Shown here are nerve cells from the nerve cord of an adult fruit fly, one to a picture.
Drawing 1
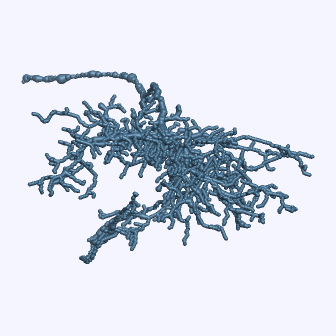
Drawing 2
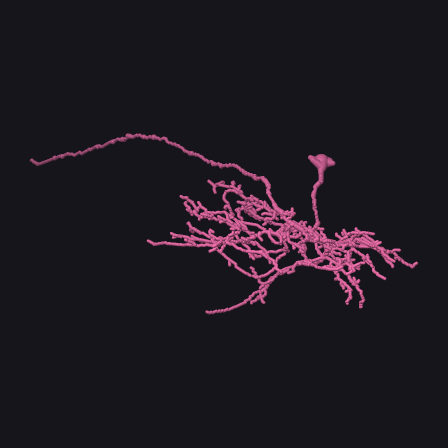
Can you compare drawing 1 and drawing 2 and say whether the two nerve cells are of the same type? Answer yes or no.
no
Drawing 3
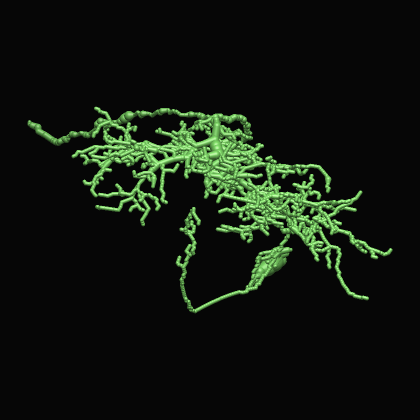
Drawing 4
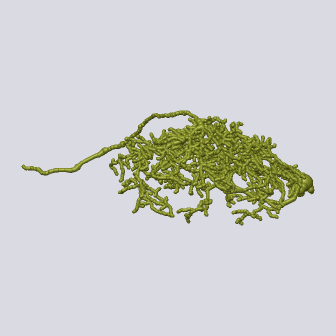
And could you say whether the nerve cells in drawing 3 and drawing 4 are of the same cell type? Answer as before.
no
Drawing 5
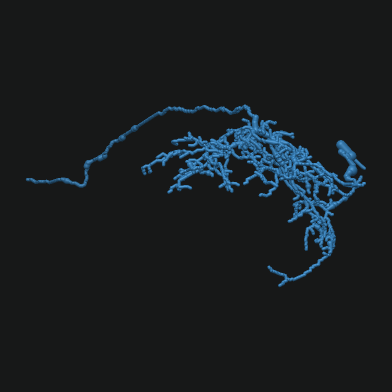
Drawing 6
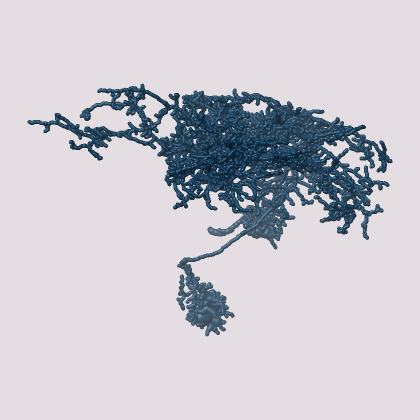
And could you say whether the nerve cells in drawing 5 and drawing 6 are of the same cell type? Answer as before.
no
